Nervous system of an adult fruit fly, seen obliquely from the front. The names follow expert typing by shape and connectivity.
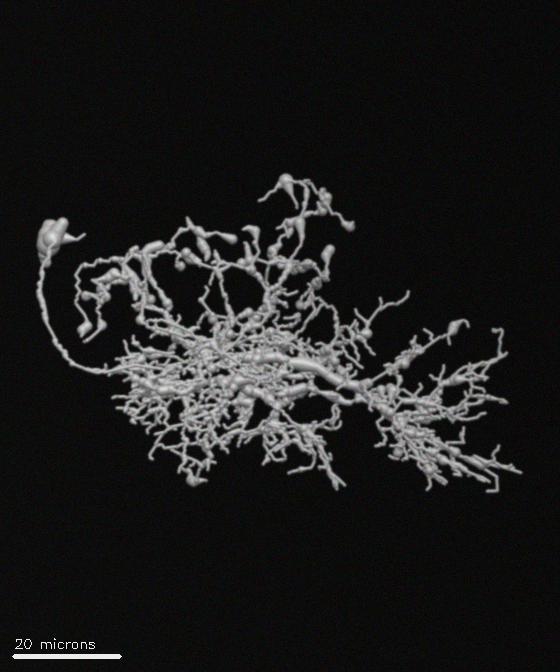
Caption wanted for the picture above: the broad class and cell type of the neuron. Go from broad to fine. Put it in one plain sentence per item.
A nerve-cord intrinsic neuron, type INXXX246.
